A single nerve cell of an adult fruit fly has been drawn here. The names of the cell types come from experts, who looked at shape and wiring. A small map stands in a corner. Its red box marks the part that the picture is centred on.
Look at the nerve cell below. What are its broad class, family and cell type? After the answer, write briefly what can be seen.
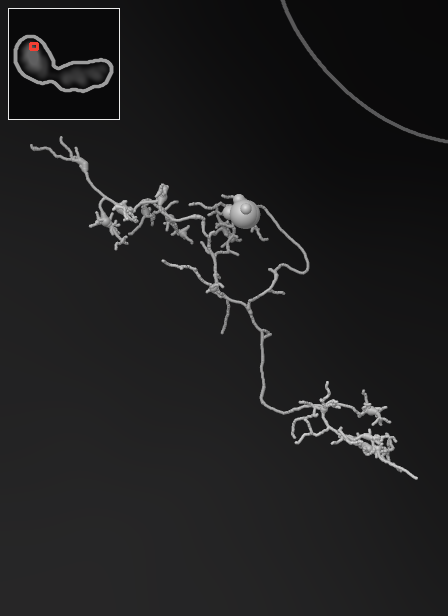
It is an optic-lobe intrinsic neuron. The family is Mi. It is of cell type Mi2. The picture shows dozens of branch ends. In this view it is about as wide as it is tall.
